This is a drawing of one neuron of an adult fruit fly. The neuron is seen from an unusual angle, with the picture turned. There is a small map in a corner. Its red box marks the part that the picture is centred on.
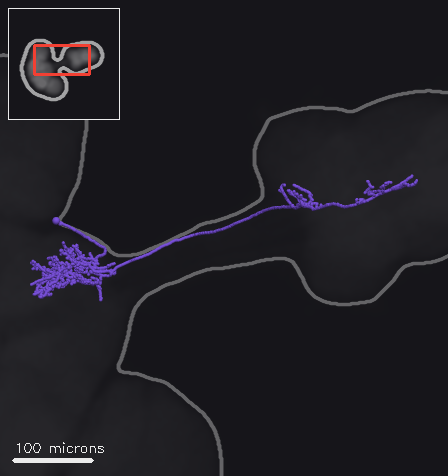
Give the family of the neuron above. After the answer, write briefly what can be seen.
The family is hemilineage LB12. It is a descending neuron. It runs through the neck, between the brain and the nerve cord. Its cell body lies on the left of the picture. From left to right in the picture it spans about 500 microns.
